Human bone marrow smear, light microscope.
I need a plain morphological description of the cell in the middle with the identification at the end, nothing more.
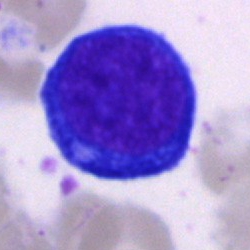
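Look first at the outline: round and smooth. Now the chromatin, finely granular, with no coarse dark clumps. The cytoplasm forms only a thin, deep blue rim, widest along the bottom of the cell. This is a proerythroblast.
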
